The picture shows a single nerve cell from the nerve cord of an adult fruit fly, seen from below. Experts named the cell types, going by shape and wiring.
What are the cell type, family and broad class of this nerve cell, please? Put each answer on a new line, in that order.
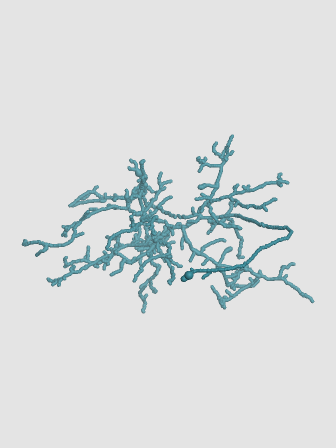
IN00A062
hemilineage 00A
nerve-cord intrinsic neuron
